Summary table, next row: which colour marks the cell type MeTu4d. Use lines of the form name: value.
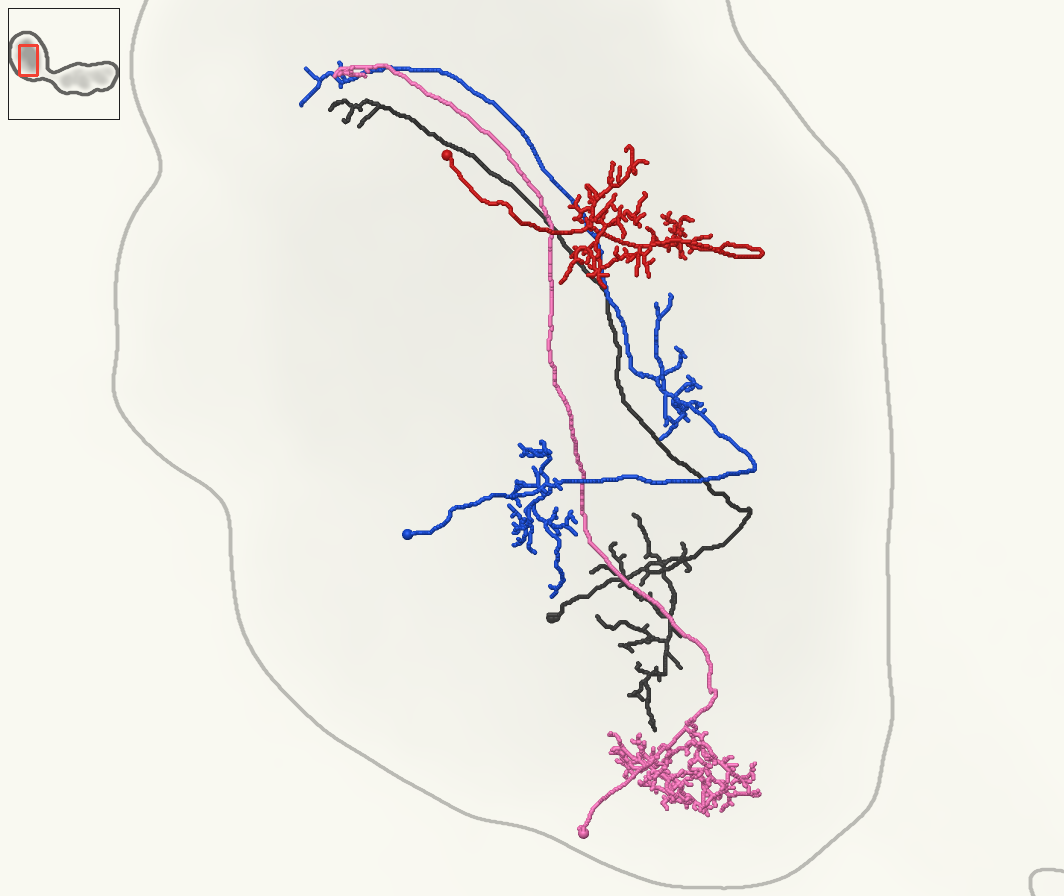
colour: black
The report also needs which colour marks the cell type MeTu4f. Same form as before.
colour: blue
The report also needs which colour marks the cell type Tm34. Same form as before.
colour: red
